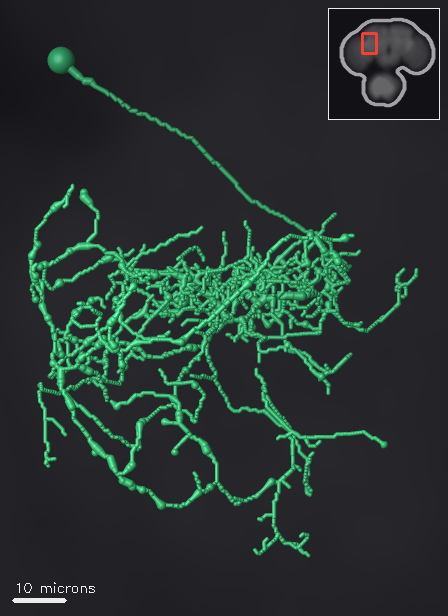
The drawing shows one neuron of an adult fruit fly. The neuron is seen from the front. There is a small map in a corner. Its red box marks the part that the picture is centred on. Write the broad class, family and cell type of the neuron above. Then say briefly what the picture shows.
This is a central-brain intrinsic neuron. Its family is hemilineage VLPp&l1_anterior. Its cell type is PVLP099. Its cell body lies at the upper left of the picture. From top to bottom in the picture it spans about 100 microns. Dozens of branch ends can be seen.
